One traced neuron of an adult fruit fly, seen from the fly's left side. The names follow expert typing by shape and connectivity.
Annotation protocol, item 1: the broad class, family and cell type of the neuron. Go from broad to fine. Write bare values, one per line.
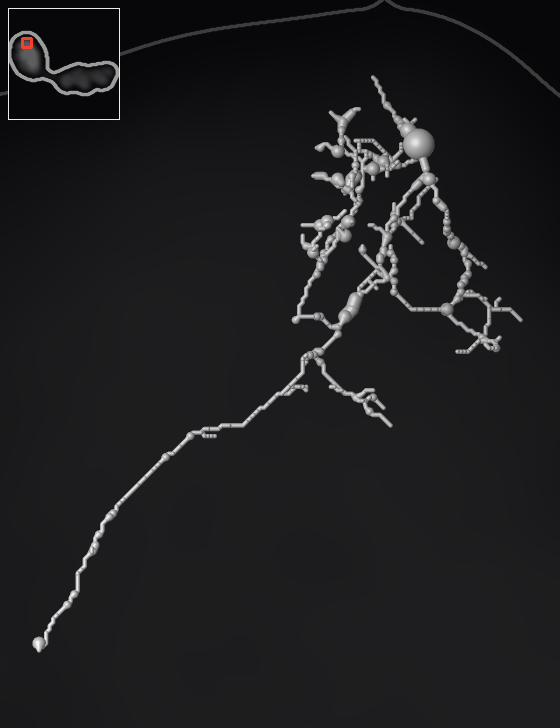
central-brain intrinsic neuron
hemilineage SLPpm2
SMP497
